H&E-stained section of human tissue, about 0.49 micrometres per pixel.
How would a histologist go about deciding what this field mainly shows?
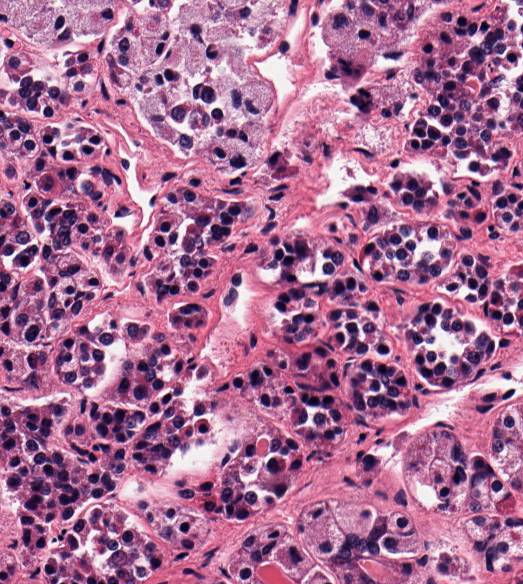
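That's the pars distalis of the pituitary. Cells sit in nests, and within them some have abundant pale pink granular cytoplasm while others have scant cytoplasm.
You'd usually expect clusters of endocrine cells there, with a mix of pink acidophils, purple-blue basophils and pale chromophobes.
Most nuclei are round and dark purple. Narrow white clefts run along the septa at the edges of several nests, and there's no fat anywhere.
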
